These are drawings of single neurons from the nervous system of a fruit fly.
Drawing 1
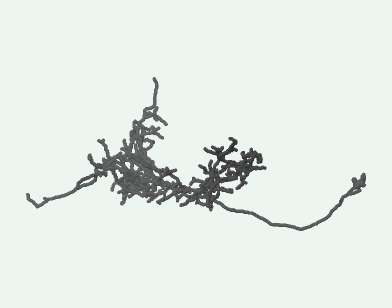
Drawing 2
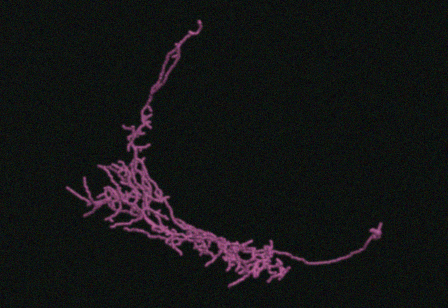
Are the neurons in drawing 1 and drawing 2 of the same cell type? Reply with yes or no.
yes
